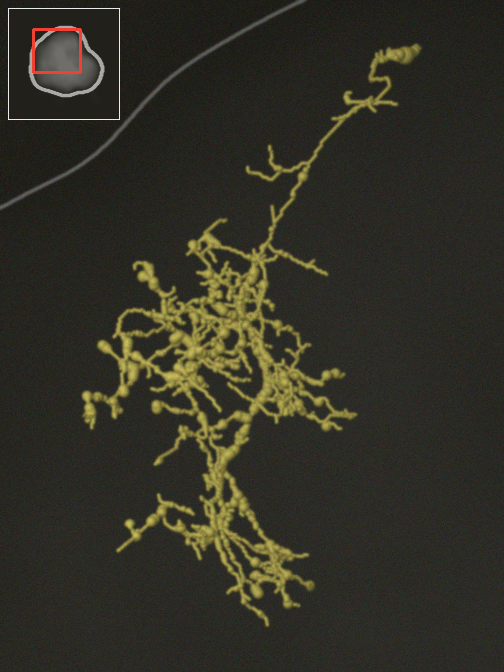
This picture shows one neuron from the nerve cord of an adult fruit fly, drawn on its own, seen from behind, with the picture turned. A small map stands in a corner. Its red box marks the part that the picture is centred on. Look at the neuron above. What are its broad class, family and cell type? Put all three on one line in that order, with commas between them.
nerve-cord intrinsic neuron, hemilineage 16B, IN16B062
